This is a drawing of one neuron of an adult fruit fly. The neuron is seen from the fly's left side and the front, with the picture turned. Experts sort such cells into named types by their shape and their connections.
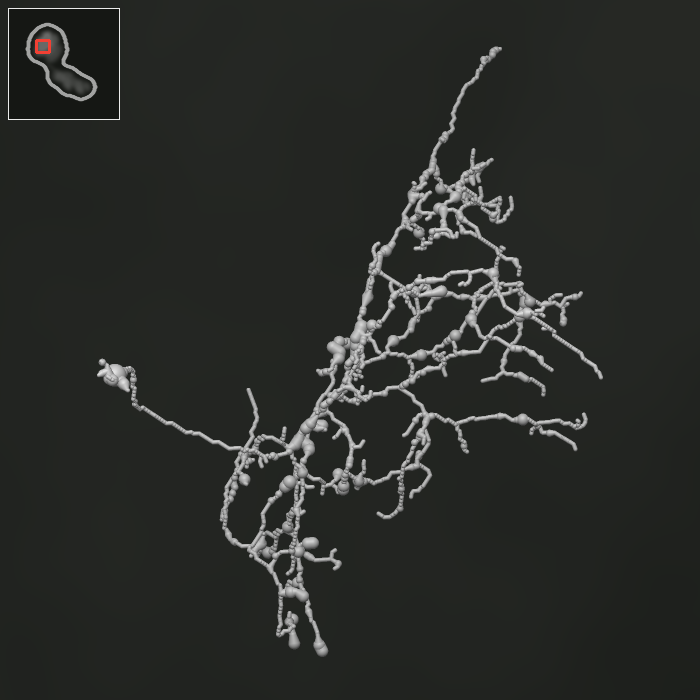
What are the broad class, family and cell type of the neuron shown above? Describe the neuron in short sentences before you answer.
The picture shows dozens of branch ends. As drawn here it is about as wide as it is tall. It is a central-brain intrinsic neuron. Its family is hemilineage TRdl_b. It is of cell type CB1985.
